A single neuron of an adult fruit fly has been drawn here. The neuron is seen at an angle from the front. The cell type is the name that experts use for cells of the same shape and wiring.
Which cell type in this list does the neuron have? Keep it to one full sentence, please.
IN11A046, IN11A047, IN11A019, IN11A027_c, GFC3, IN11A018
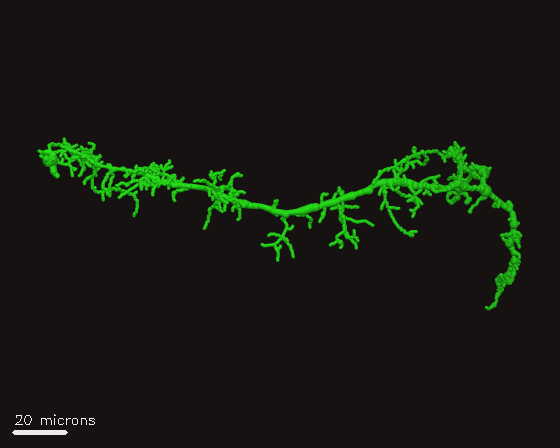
A cell of type IN11A047 is what this neuron is.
